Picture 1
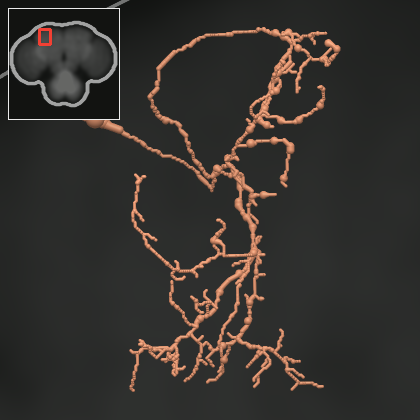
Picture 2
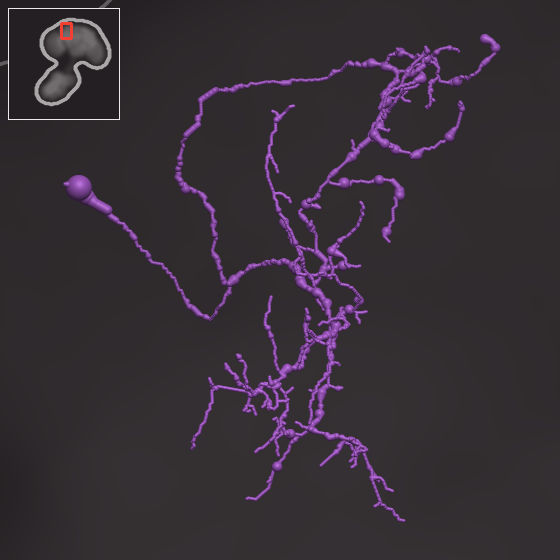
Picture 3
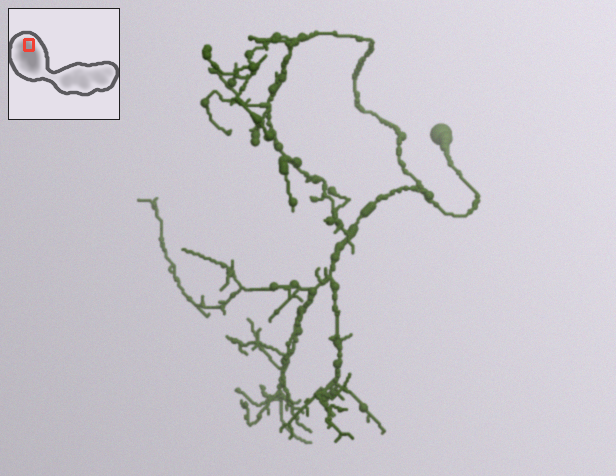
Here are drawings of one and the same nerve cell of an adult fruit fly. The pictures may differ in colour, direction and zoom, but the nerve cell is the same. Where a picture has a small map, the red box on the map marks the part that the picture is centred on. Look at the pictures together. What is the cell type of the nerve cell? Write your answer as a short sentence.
The cell type is SLP275.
